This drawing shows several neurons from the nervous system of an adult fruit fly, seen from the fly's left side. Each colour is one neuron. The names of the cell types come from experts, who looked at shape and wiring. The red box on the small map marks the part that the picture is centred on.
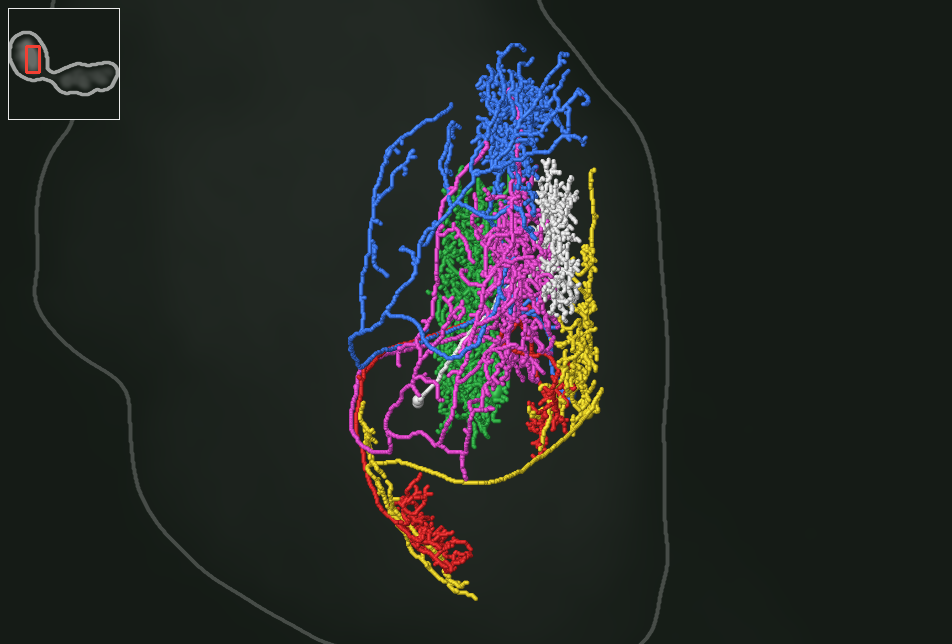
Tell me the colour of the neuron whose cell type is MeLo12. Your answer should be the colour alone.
yellow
